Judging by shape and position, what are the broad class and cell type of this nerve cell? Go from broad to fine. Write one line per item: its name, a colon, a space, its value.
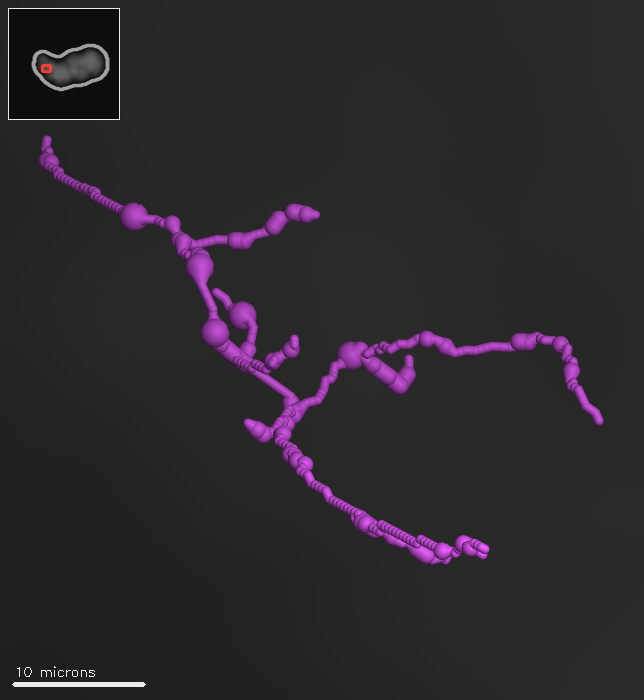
broad class: sensory neuron entering the nerve cord
cell type: SNxx33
